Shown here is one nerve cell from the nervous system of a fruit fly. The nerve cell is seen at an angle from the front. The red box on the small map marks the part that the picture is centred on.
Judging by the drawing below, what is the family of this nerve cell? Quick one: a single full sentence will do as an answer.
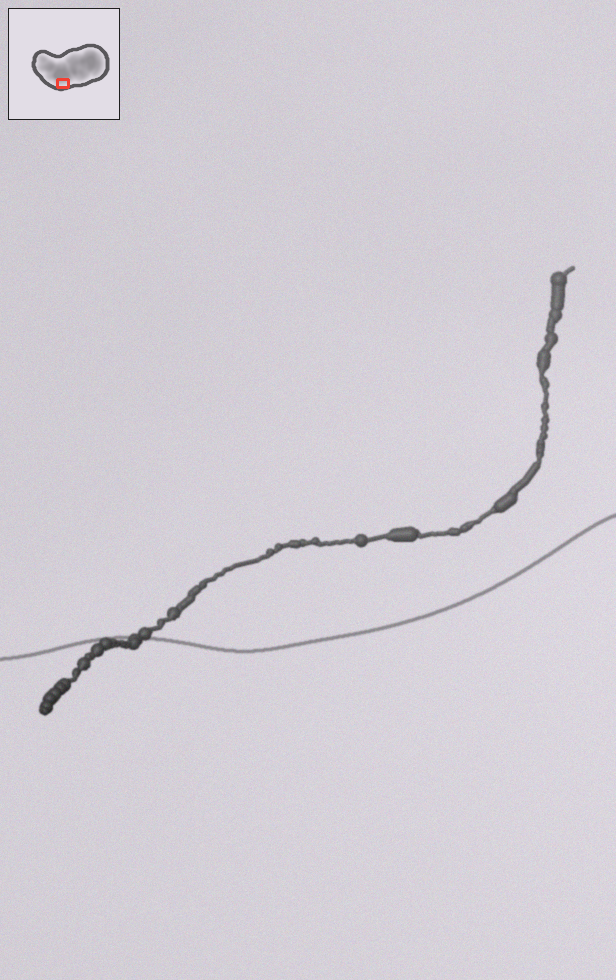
As a matter of family, this nerve cell is class visual.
